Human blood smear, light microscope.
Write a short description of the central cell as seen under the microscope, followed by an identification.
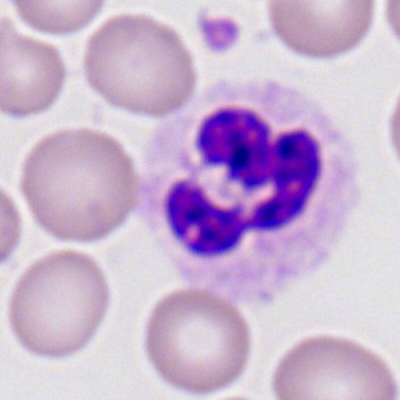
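Several lobes, rather than one single mass, make up the nucleus, and they curve around a pale area near the centre of the cell. Its chromatin is dark purple and coarsely clumped. The cytoplasm holds only fine, faint lilac granules. The cell is a segmented neutrophil.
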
